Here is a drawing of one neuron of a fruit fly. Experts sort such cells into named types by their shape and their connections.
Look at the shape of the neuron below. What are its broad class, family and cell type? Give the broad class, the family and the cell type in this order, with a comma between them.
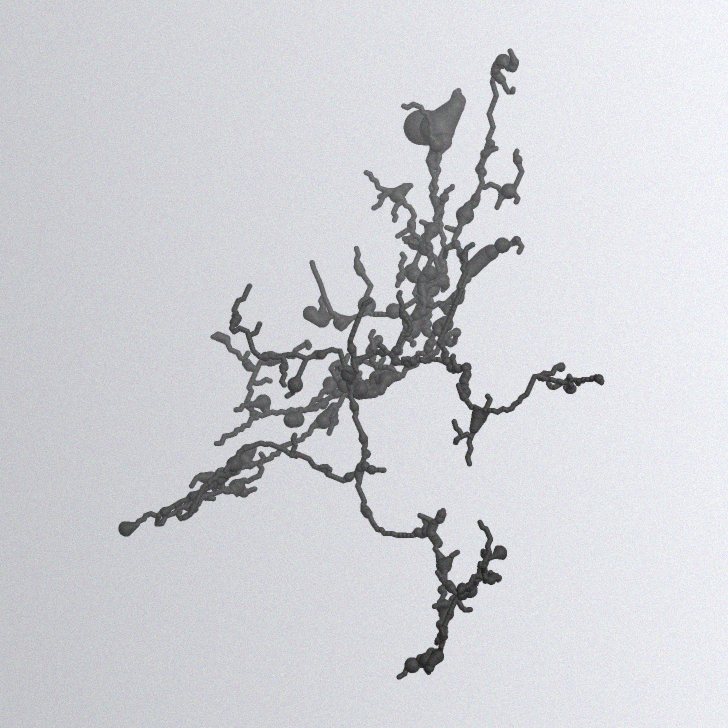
central-brain intrinsic neuron, hemilineage LHd2, CB2600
